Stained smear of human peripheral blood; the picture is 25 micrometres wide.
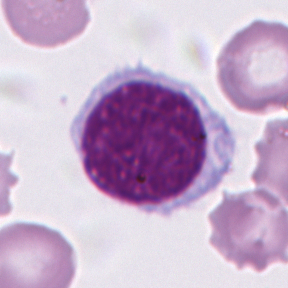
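Hairy cell, seen at the centre of a stained smear of human peripheral blood. I read the outline of this hairy cell as roughly round, about 14 by 12 micrometres, with a slightly ragged edge, and fine short projections stand out from its upper edge. The nucleus looks round, about 11 micrometres across, and fills about 70% of the cell's area. That leaves the cytoplasm as a narrow, pale greyish blue rim, widest on the right side.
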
